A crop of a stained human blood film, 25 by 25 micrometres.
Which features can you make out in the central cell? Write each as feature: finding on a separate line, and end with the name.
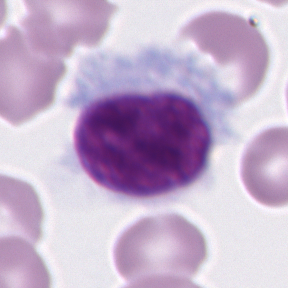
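Cytoplasmic border: upper edge ragged, with many fine hair-like projections
Nuclear position: lower part of the cell, most cytoplasm above it
Nuclear outline: smooth, without notches or lobes
Granules: none seen in the cytoplasm
Name: hairy cell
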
